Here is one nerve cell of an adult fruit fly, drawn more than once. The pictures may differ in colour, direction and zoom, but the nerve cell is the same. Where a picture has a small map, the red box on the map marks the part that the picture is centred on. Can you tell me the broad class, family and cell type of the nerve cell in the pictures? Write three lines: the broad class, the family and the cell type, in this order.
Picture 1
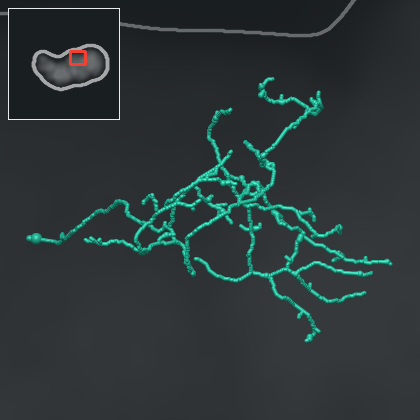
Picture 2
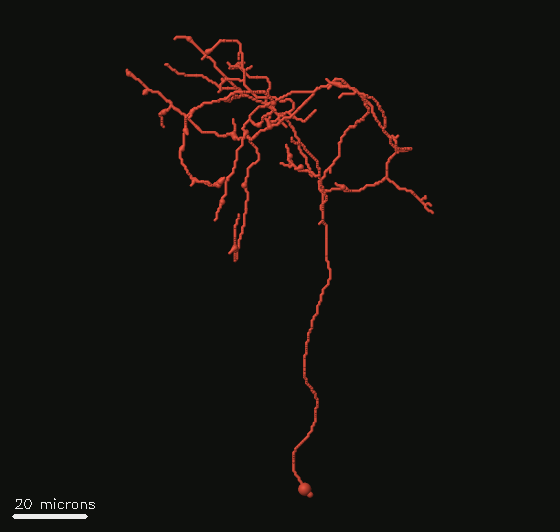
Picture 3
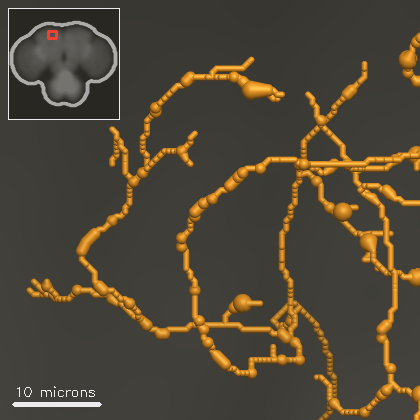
central-brain intrinsic neuron
hemilineage DM6_dorso_lateral
SIP075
